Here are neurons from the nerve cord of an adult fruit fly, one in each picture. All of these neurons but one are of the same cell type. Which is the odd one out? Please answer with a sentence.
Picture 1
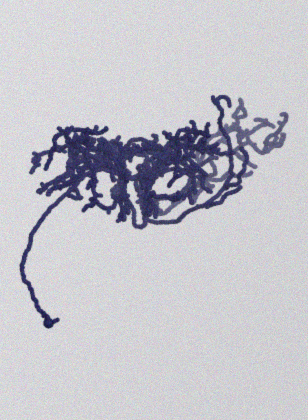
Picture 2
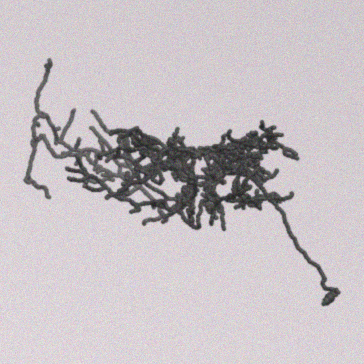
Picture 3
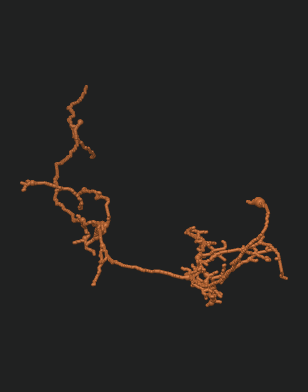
Picture 3 is the odd one out.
